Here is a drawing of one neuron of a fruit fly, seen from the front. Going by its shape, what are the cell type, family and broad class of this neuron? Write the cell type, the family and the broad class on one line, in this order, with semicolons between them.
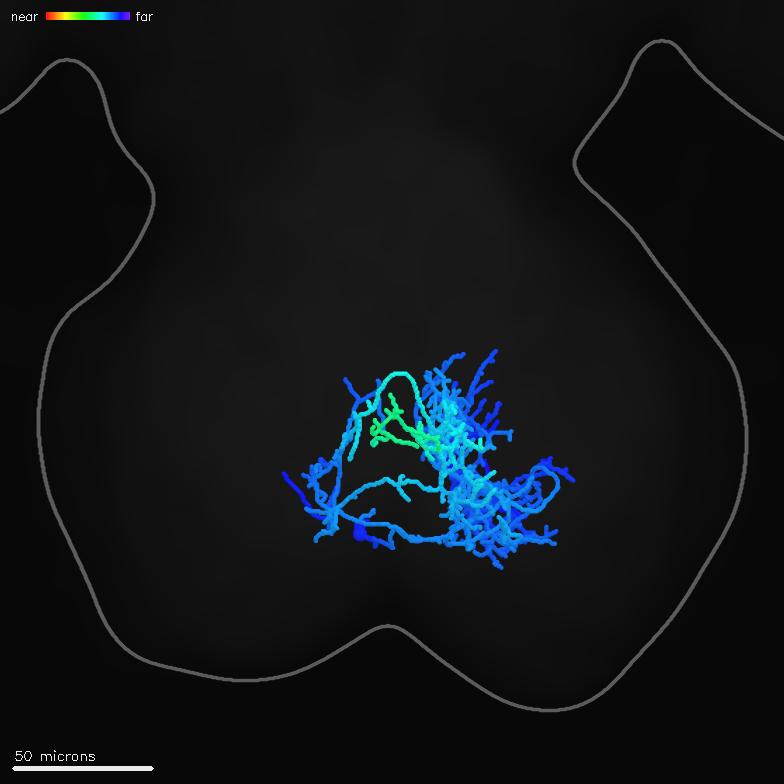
IN13B021; hemilineage 13B; nerve-cord intrinsic neuron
